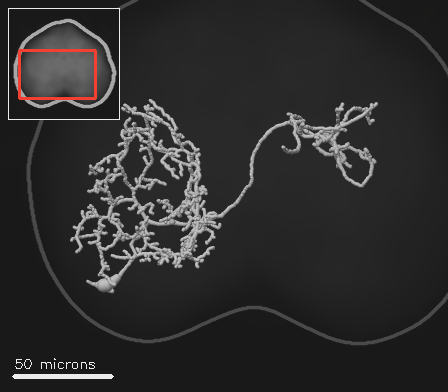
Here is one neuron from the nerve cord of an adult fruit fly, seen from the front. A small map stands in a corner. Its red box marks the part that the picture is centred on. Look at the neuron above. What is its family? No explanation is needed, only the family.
hemilineage 06B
